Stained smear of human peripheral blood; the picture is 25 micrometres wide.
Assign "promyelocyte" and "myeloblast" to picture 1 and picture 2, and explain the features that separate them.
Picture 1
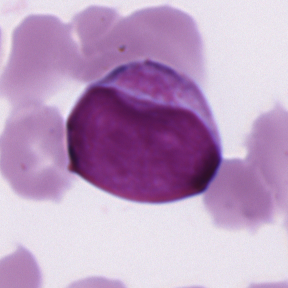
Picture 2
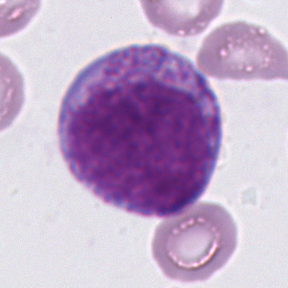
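To place them: the myeloblast is picture 1 and the promyelocyte is picture 2. First, the nucleus: in the myeloblast it fills about 80% of the cell's area, leaving the cytoplasm as a narrow crescent along the upper side.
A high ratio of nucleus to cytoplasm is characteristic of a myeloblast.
Second, granules: the myeloblast shows no coarse granules, while the promyelocyte has fine reddish-purple granules in the cytoplasm at the top of the cell.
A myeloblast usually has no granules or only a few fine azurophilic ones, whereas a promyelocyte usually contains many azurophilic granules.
Third, colour: the cytoplasm of the promyelocyte is blue. Fourth, size: the myeloblast is about 14 micrometres across and the promyelocyte about 15 micrometres. Shared points: both have a smooth outline without projections, the promyelocyte's being round, and neither shows vacuoles. Neighbours: red cells lie close to the myeloblast on its left and right, and one red cell touches the lower edge of the promyelocyte.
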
